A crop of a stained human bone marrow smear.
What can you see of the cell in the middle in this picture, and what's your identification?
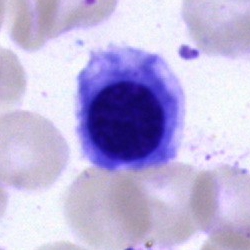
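Notice first that the outline is roughly a rounded square, not elongated. The nucleus sits toward the lower part of the cell, which leaves more cytoplasm above it. Look closely and you'll find no granules in that cytoplasm. The margin is finely ragged rather than smooth. This cell is an erythroblast.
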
